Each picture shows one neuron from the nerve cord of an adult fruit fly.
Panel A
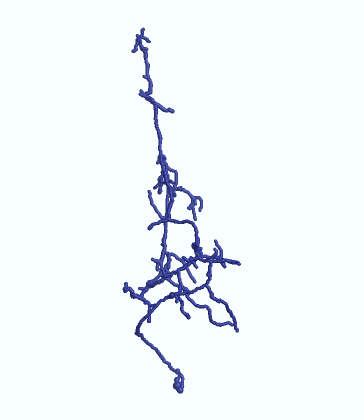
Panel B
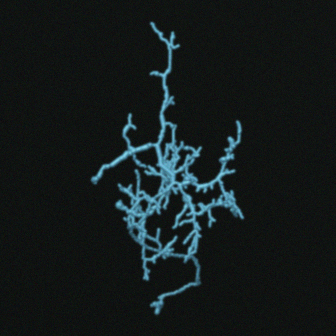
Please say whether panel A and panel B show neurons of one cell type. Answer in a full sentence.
They are of the same cell type.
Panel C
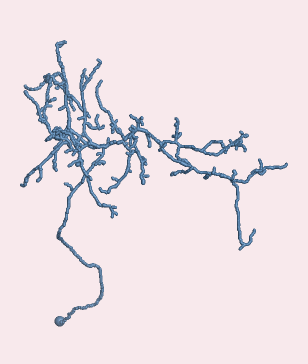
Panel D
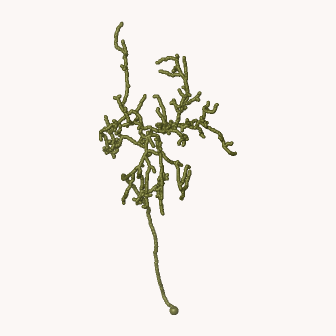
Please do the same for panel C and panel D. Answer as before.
They are of different cell types.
